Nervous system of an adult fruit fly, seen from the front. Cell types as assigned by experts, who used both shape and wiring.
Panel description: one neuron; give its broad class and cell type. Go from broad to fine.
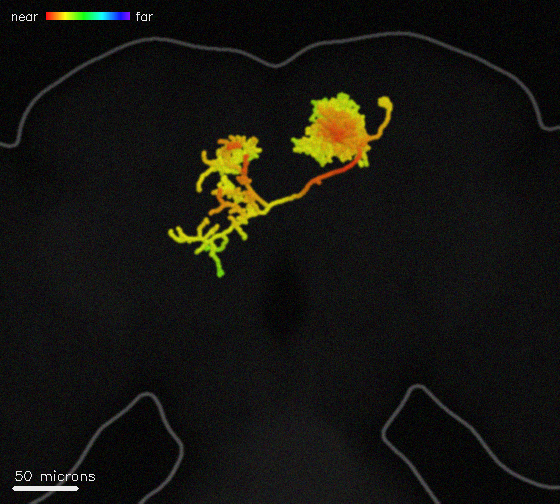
central-brain intrinsic neuron; CRE042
